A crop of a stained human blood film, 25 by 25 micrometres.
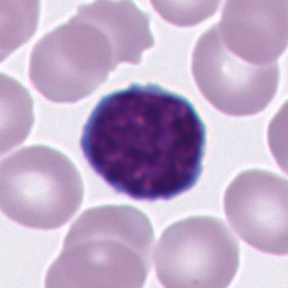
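Typical lymphocyte in the centre of this stained blood smear, so let us go over it slowly. The whole cell is about 11 micrometres across, and its round nucleus is about 10 micrometres across, with a thin blue rim of cytoplasm around it. Notice that the nucleus has no indentation or lobes. Its chromatin is dense, dark purple and coarsely clumped. If you look closely, you will also find a few tiny reddish-pink dots scattered over the nucleus.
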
